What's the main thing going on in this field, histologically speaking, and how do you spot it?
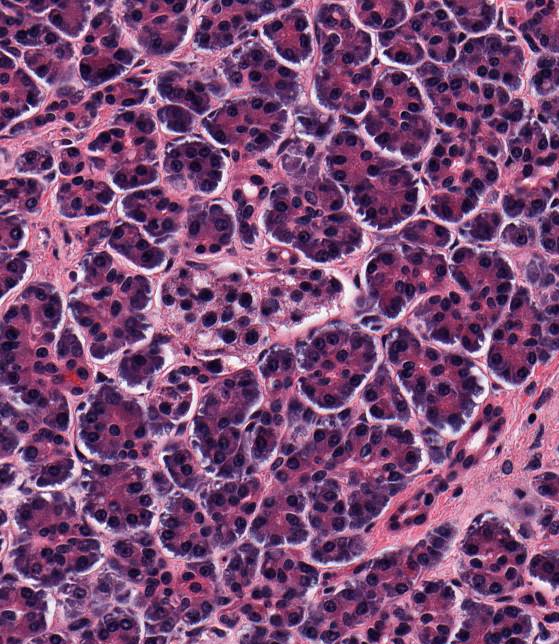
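This field mainly shows exocrine pancreas. Check one: closely packed rounded nests of cells fill the whole field, parted by thin strands of pink fibrous stroma.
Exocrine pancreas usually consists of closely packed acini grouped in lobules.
Check two: the nest cells carry abundant granular cytoplasm, pink to purple, and small, round, dark, fairly uniform nuclei.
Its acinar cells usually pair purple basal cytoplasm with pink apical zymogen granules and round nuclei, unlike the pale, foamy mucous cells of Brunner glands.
Check three: a wider diagonal band of pink fibrous stroma with elongated nuclei runs through the lower right.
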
